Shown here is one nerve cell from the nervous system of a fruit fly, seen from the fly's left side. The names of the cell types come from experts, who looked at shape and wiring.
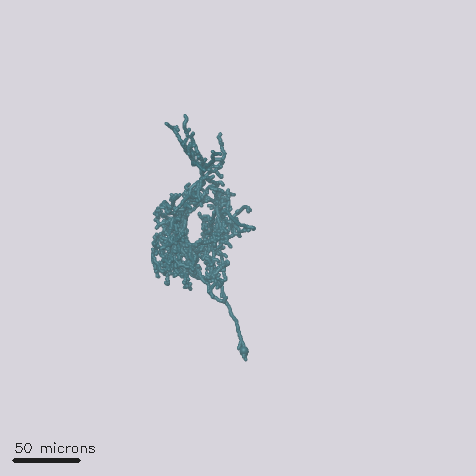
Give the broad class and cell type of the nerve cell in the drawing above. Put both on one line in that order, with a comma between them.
central-brain intrinsic neuron, AVLP566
